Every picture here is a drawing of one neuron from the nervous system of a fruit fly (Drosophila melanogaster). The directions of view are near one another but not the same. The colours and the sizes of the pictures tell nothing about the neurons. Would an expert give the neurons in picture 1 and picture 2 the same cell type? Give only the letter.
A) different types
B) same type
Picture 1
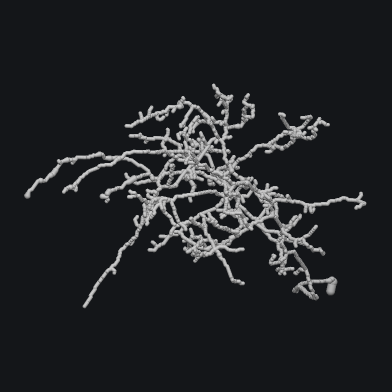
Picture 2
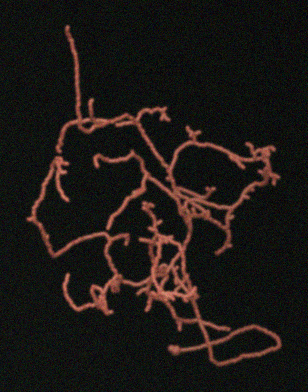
A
